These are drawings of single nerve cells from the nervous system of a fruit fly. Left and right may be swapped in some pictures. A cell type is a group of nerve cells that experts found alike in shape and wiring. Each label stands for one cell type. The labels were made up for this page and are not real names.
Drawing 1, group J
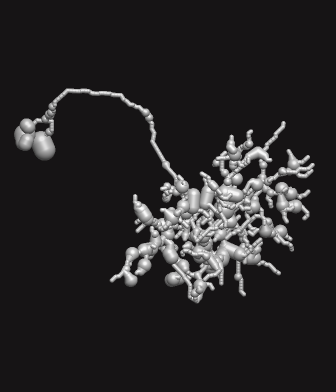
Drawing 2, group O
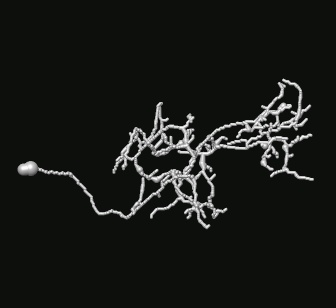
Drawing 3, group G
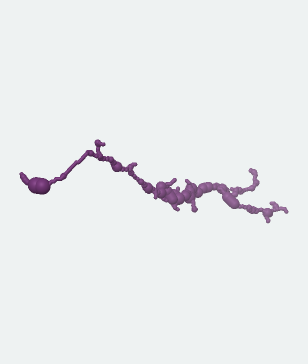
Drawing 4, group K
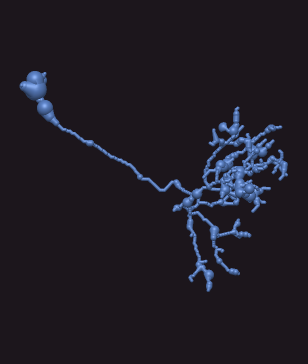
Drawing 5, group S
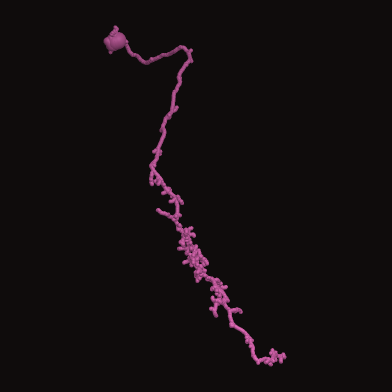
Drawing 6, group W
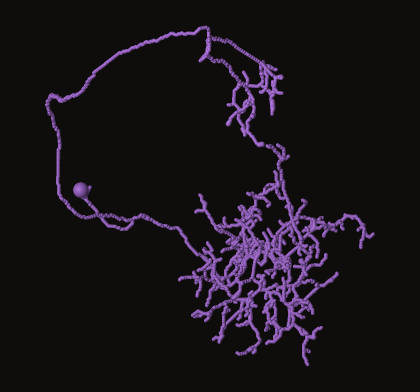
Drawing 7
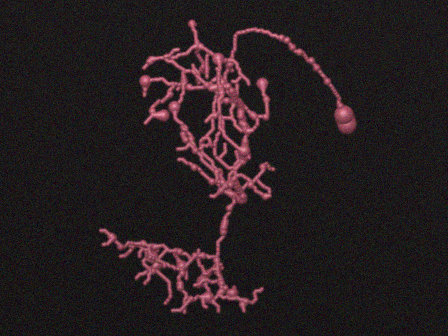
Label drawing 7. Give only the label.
group O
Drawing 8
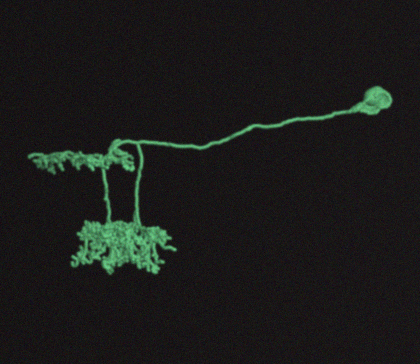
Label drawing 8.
group K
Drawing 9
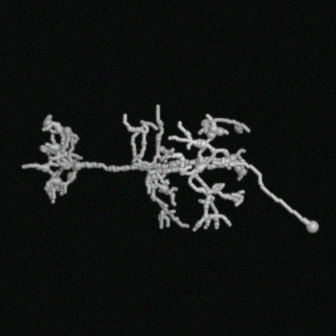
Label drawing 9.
group O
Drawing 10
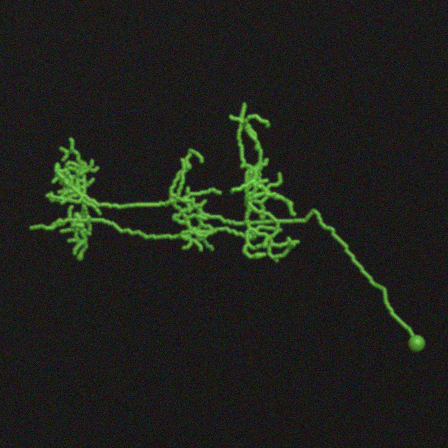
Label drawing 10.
group O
